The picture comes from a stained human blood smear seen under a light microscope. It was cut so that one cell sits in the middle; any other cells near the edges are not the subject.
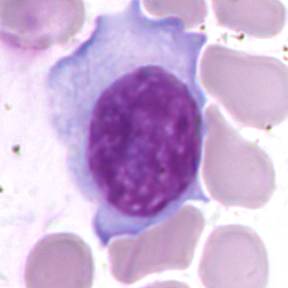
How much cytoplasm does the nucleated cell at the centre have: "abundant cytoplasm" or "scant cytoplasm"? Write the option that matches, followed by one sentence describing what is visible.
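Abundant cytoplasm. The cytoplasm is plentiful and forms its widest band above and to the left of the nucleus.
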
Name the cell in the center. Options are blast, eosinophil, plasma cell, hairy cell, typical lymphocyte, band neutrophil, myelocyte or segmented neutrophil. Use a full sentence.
At the center of the crop sits a plasma cell.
